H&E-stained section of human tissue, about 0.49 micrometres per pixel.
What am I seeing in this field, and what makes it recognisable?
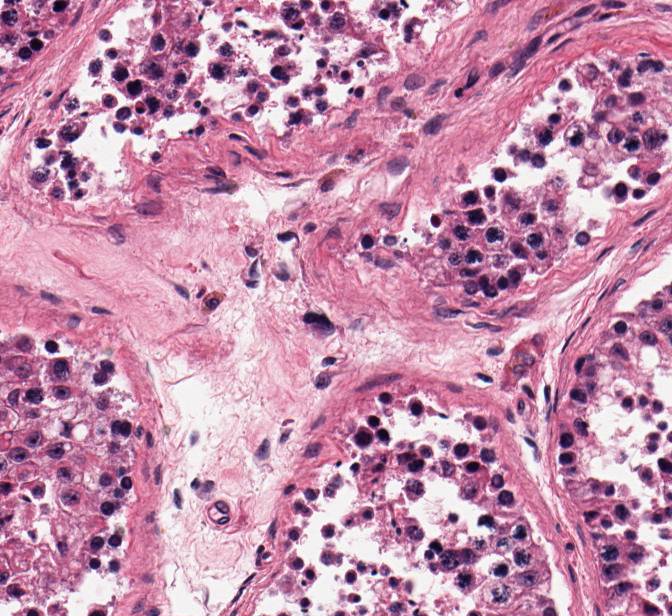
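Seminiferous tubule, in several profiles at the edges and corners of the field. What settles it is that each one is filled with many layers of rounded cells, not a single-layered lining around an open lumen.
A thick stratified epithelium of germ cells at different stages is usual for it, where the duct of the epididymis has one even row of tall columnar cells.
Each is wrapped in a thick wall of pink, wavy, layered collagen, with flattened spindle nuclei parallel to its outline. The connective tissue between them widens in the centre and left and is pale, loose and finely fibrillary, with sparse nuclei.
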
